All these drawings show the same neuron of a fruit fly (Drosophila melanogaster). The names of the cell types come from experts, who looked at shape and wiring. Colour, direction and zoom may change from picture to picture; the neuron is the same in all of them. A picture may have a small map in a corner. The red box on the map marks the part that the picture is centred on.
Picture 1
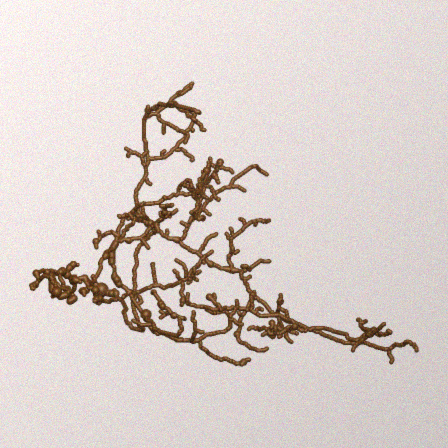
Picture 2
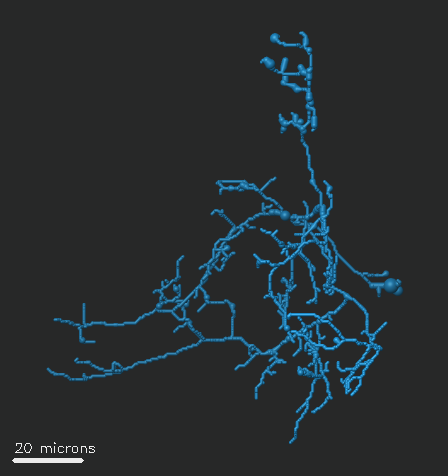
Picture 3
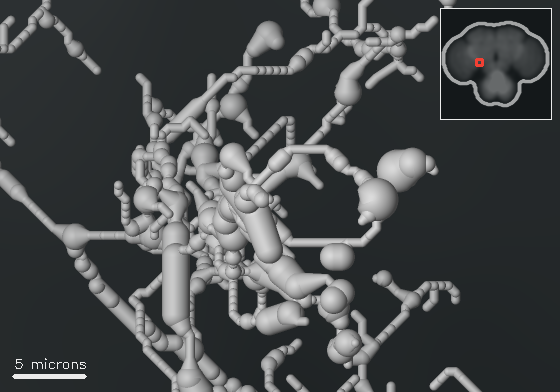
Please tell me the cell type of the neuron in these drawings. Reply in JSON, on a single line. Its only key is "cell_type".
{"cell_type": "CB1065"}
